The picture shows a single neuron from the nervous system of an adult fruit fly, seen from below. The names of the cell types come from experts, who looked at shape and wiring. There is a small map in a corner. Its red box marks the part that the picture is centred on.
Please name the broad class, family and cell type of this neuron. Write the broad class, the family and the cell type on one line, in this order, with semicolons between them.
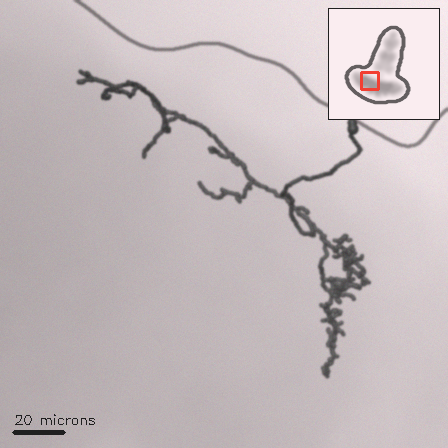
central-brain intrinsic neuron; hemilineage DM4_dorsal; SMP416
